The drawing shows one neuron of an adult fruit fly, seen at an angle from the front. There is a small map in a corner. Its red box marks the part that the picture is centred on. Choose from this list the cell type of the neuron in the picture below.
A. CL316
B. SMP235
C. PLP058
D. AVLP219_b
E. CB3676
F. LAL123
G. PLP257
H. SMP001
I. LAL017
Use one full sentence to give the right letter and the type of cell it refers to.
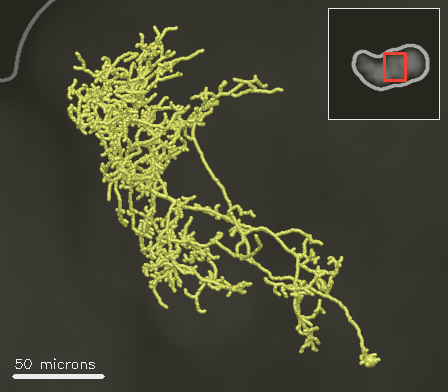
By cell type, the neuron is classed as PLP257, which is option G.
